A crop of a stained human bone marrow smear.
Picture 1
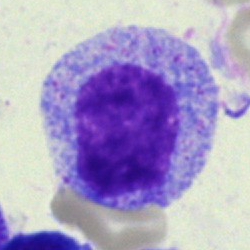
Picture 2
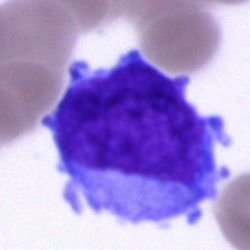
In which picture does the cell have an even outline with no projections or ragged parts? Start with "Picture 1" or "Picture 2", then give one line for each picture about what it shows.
Picture 1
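Picture 1: The cell has a round, smooth outline.
Picture 2: Many small rounded knob-like blebs stick out all around the edge of the cell.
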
